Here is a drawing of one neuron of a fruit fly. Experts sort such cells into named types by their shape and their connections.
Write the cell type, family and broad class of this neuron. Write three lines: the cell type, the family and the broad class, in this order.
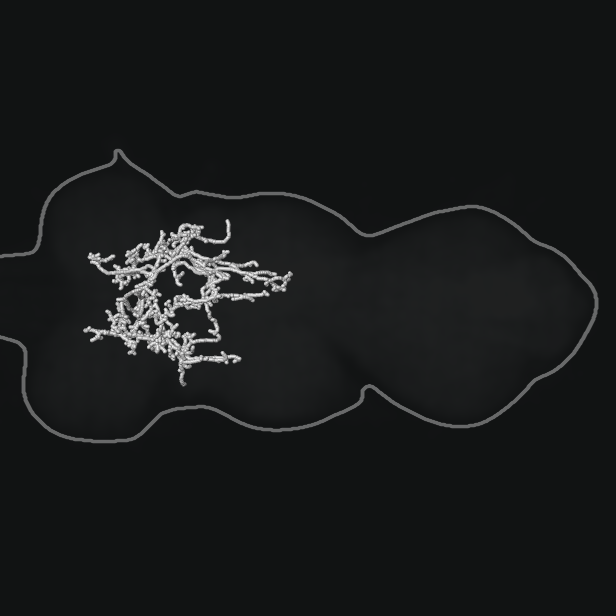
IN27X014
hemilineage 27X
nerve-cord intrinsic neuron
